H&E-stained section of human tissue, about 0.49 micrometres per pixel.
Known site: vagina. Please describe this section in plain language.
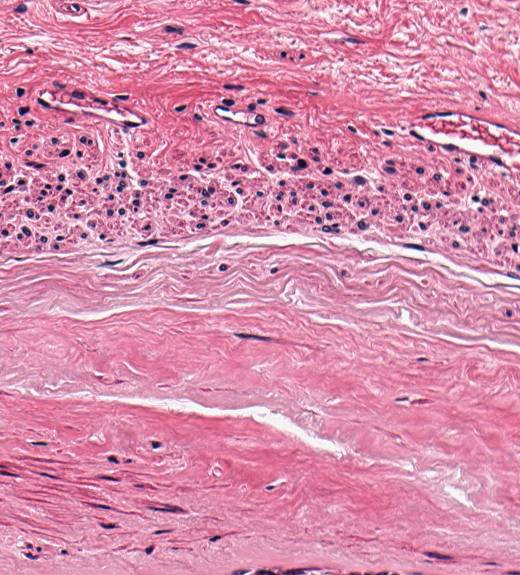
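There's a band of closely packed small cells running horizontally across the upper third, with fibrous tissue both above and below it. Those cells have small, round, dark nuclei. Beneath the band, dense pink collagen fibres run roughly horizontally in a wavy pattern, and the nuclei there seem sparse and elongated.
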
